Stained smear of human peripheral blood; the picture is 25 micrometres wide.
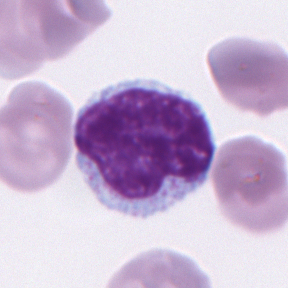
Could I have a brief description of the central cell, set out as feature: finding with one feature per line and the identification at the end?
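Edge: roughly round, slightly uneven and fuzzy
Nuclear notch: lower edge, toward the right
Granules: fine, dust-like, pinkish-violet, scattered through the cytoplasm
Vacuoles: none seen
Cell type: typical lymphocyte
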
